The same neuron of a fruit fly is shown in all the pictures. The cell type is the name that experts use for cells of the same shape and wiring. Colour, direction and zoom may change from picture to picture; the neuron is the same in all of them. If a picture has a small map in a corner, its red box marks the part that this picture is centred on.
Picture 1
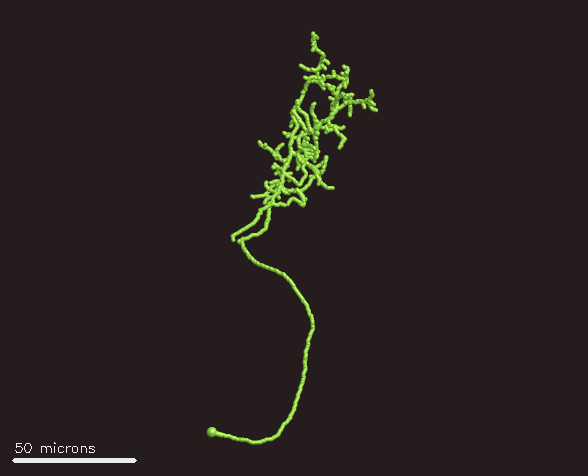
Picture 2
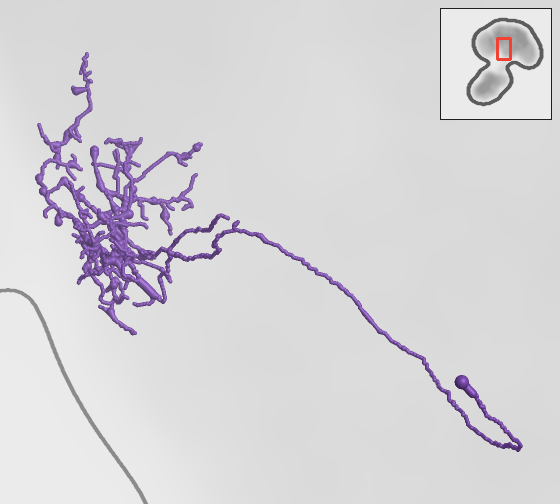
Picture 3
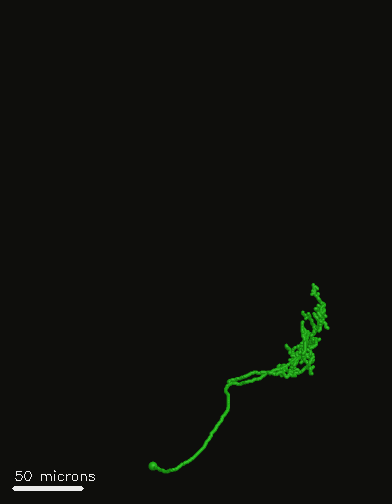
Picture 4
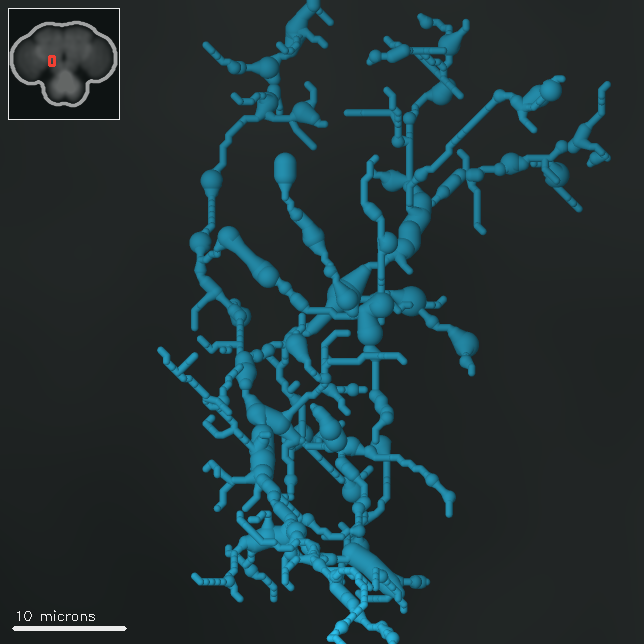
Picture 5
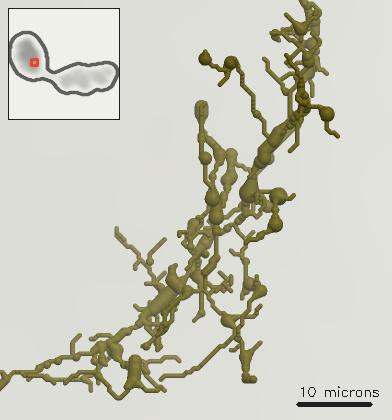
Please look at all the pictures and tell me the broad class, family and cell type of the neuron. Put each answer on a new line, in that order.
central-brain intrinsic neuron
hemilineage MX3
CB3748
